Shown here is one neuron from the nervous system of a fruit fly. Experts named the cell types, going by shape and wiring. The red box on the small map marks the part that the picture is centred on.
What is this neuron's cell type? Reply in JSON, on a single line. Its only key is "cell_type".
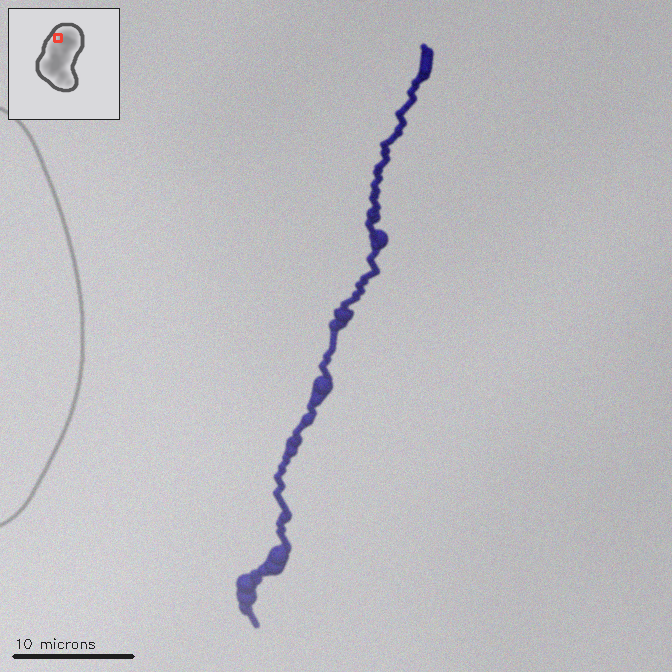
{"cell_type": "JO-B1_b"}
